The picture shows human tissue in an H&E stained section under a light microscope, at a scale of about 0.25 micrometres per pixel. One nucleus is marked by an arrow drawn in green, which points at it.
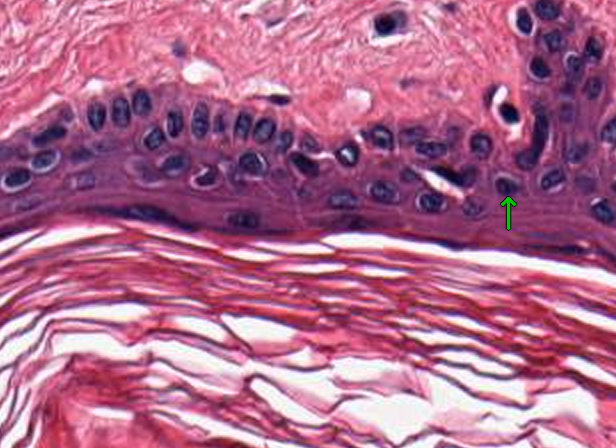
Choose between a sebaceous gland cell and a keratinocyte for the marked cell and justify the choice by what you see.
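It is a keratinocyte. A thin clear rim separates the nucleus from the surrounding cytoplasm. The cytoplasm is pink and faintly streaked, and its outline merges with neighbouring cells without a sharp border. The cell sits among closely packed cells in the lowest row of the nucleated layer, just above a dense pink band that borders the wavy, pale, layered material at the bottom of the field.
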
